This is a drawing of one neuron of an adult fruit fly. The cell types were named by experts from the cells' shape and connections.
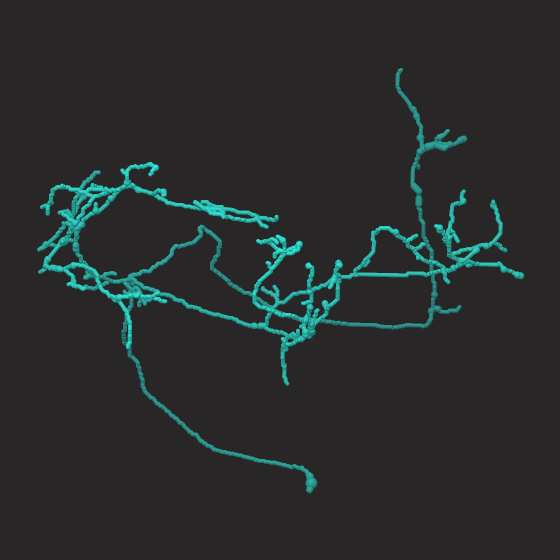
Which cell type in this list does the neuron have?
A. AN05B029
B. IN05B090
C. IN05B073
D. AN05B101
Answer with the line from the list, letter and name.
C. IN05B073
